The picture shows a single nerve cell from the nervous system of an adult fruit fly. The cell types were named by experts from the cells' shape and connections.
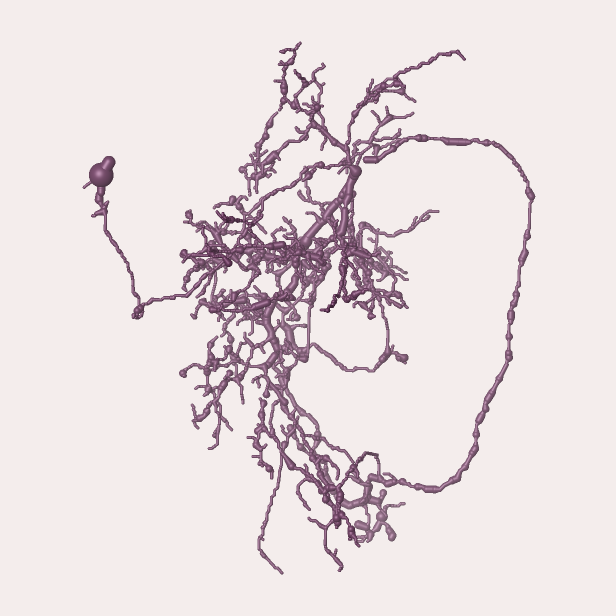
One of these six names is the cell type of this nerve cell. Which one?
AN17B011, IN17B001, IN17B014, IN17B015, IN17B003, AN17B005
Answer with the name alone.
IN17B015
